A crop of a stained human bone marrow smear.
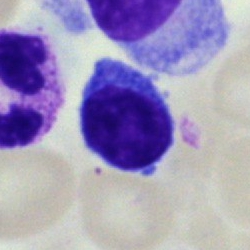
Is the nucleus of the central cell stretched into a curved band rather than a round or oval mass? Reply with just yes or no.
No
